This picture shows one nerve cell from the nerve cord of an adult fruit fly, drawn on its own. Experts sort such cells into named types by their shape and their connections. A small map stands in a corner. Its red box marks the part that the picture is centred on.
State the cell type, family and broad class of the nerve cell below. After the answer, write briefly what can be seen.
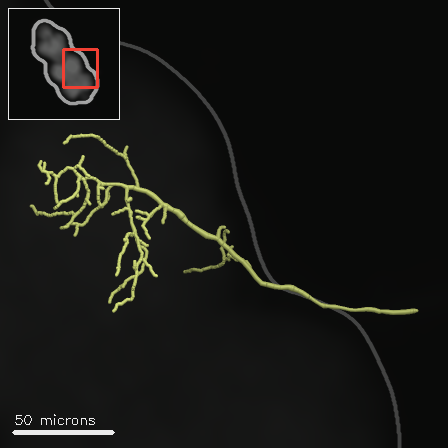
The cell type is SNpp05. The name of its family is class mechanosensory proprioceptive. It is a sensory neuron entering the nerve cord. The drawing shows no cell body. From left to right in the picture it spans about 200 microns.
